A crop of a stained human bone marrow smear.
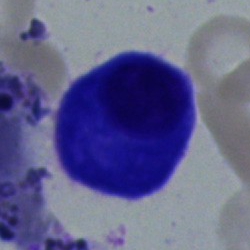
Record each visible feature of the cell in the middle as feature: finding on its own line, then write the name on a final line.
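Colour: an intense, deep blue across the whole cell
Nucleus and cytoplasm: hard to tell apart, both dark blue
Granules: none that I can make out
Surface: no projections or blebs
So: plasma cell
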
